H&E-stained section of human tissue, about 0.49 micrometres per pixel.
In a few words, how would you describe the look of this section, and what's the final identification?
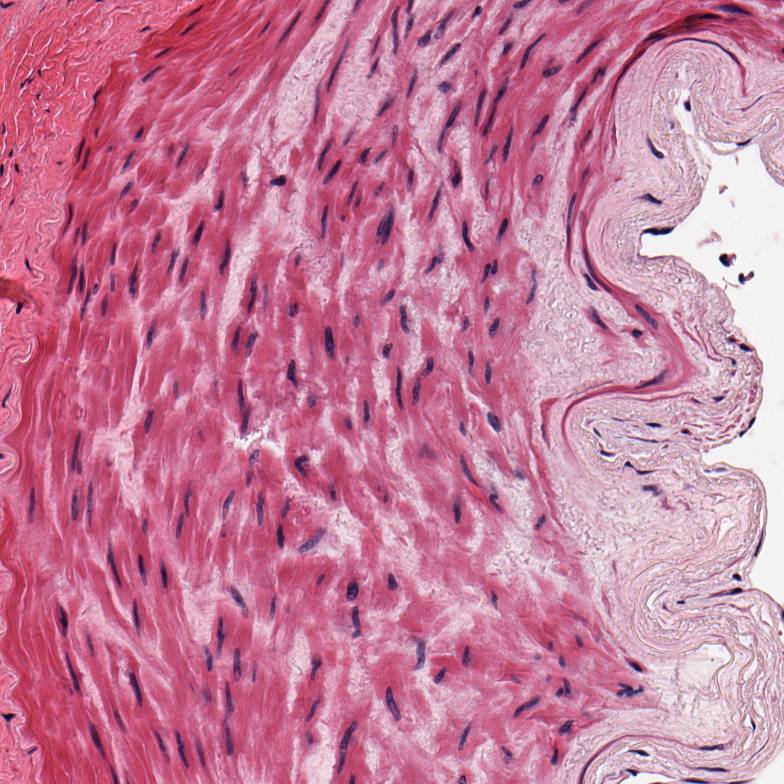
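A layered wall runs top to bottom, with open space along the right edge. The broad middle band holds smooth muscle cells with elongated, cigar-shaped nuclei and deep pink cytoplasm. A pale zone with few nuclei separates this band from the wavy inner lining. This is tibial artery.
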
